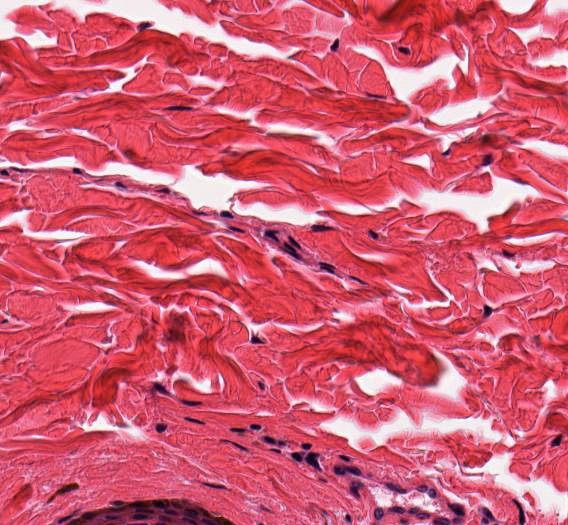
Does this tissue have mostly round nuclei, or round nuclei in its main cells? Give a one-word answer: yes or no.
No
